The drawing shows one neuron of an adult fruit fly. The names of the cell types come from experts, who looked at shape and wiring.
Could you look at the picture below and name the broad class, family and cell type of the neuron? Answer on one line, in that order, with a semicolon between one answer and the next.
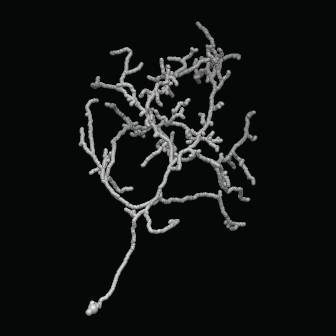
nerve-cord intrinsic neuron; hemilineage 07B; IN07B031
